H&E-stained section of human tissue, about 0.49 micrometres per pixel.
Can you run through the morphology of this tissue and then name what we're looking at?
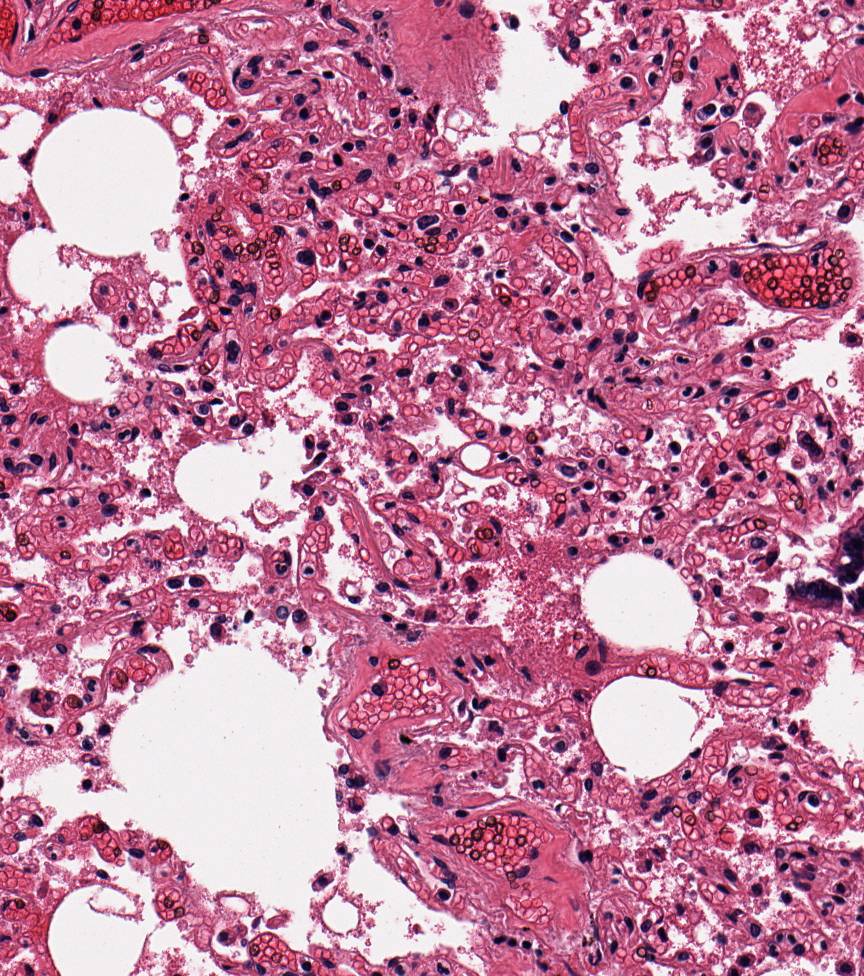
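The field shows several sharply rounded, empty white spaces, the largest at lower left. Pale pink granular material partly fills many spaces between the septa. No epithelium-lined glands or ducts are present. An irregular black-purple deposit lies at the right edge. Answer: this tissue is lung.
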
